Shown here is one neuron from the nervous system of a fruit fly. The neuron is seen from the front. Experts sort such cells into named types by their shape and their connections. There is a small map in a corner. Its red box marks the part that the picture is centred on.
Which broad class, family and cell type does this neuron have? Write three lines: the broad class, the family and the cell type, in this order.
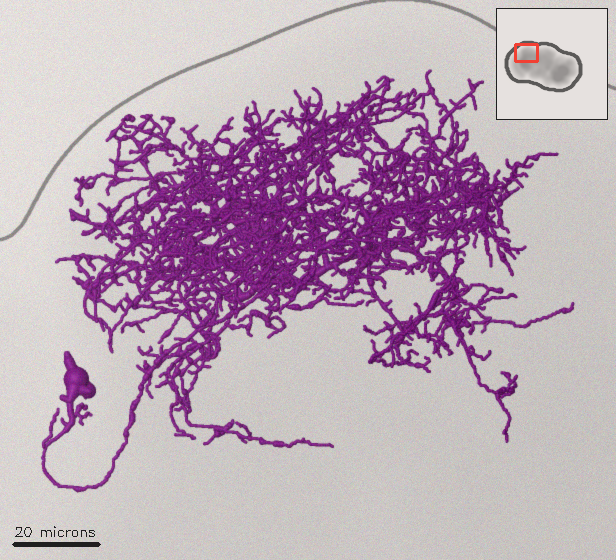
central-brain intrinsic neuron
LHCENT
LHCENT9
